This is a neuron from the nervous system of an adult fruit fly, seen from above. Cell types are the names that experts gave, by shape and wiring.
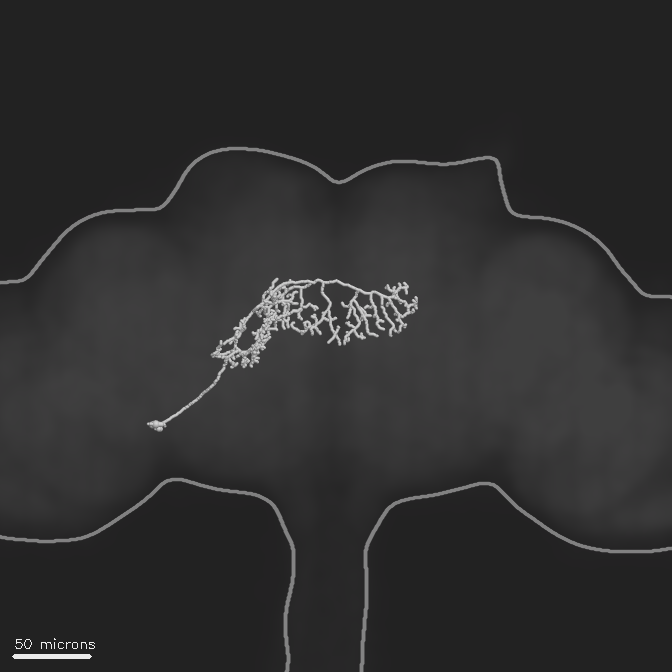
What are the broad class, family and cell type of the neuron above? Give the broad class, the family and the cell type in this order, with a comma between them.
central-brain intrinsic neuron, hemilineage DL1_dorsal, FB6I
